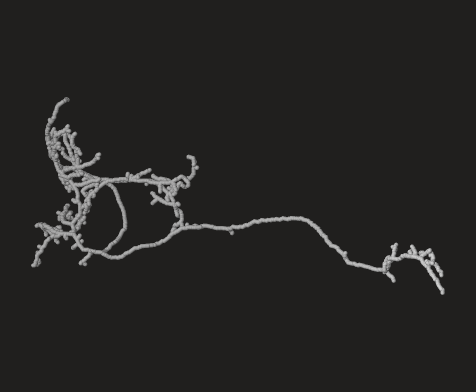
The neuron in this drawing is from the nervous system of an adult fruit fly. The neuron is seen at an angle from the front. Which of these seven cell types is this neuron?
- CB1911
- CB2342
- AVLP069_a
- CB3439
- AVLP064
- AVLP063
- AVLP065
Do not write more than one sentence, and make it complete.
The cell type this neuron represents is AVLP063.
